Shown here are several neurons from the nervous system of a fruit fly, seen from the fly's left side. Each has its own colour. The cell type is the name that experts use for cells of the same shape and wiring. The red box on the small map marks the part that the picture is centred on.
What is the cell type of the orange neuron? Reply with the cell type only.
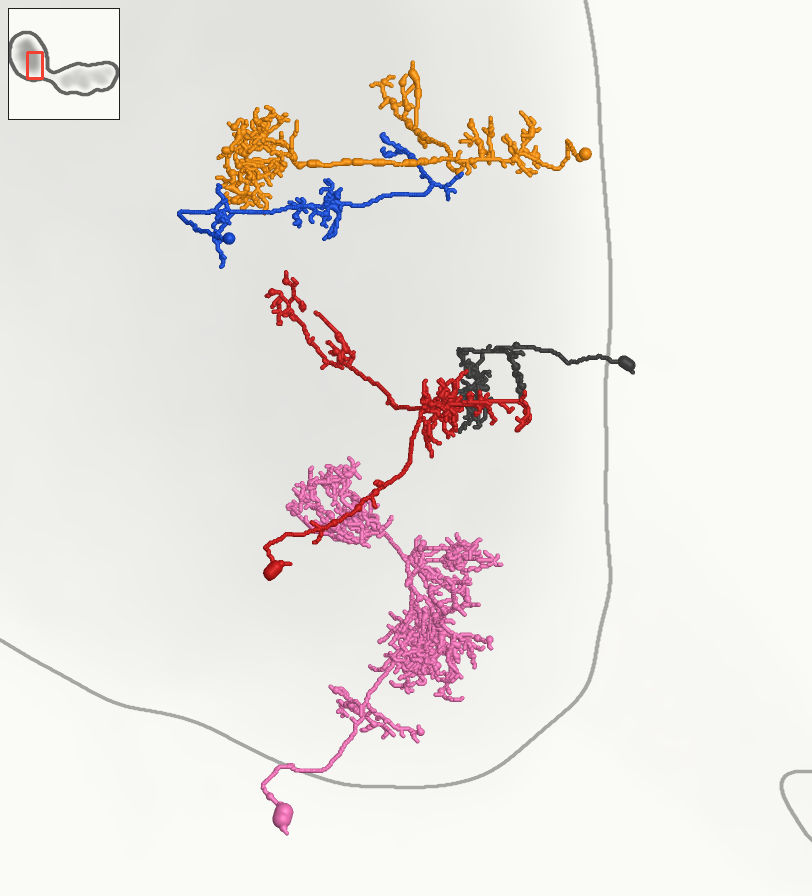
Y3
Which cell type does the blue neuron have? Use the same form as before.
TmY18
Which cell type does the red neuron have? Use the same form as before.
TmY20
